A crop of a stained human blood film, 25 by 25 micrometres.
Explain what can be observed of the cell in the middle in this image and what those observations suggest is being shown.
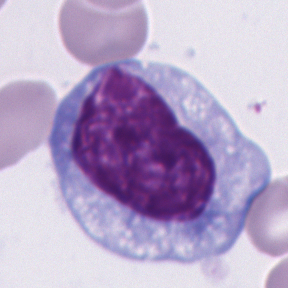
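Irregular outline: gentle bulges, shallow indentations, no smooth circle. Cytoplasm plentiful, pale grey-blue, foamy with many small clear vacuoles; coarse orange-red granules absent. Result: monocyte.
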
